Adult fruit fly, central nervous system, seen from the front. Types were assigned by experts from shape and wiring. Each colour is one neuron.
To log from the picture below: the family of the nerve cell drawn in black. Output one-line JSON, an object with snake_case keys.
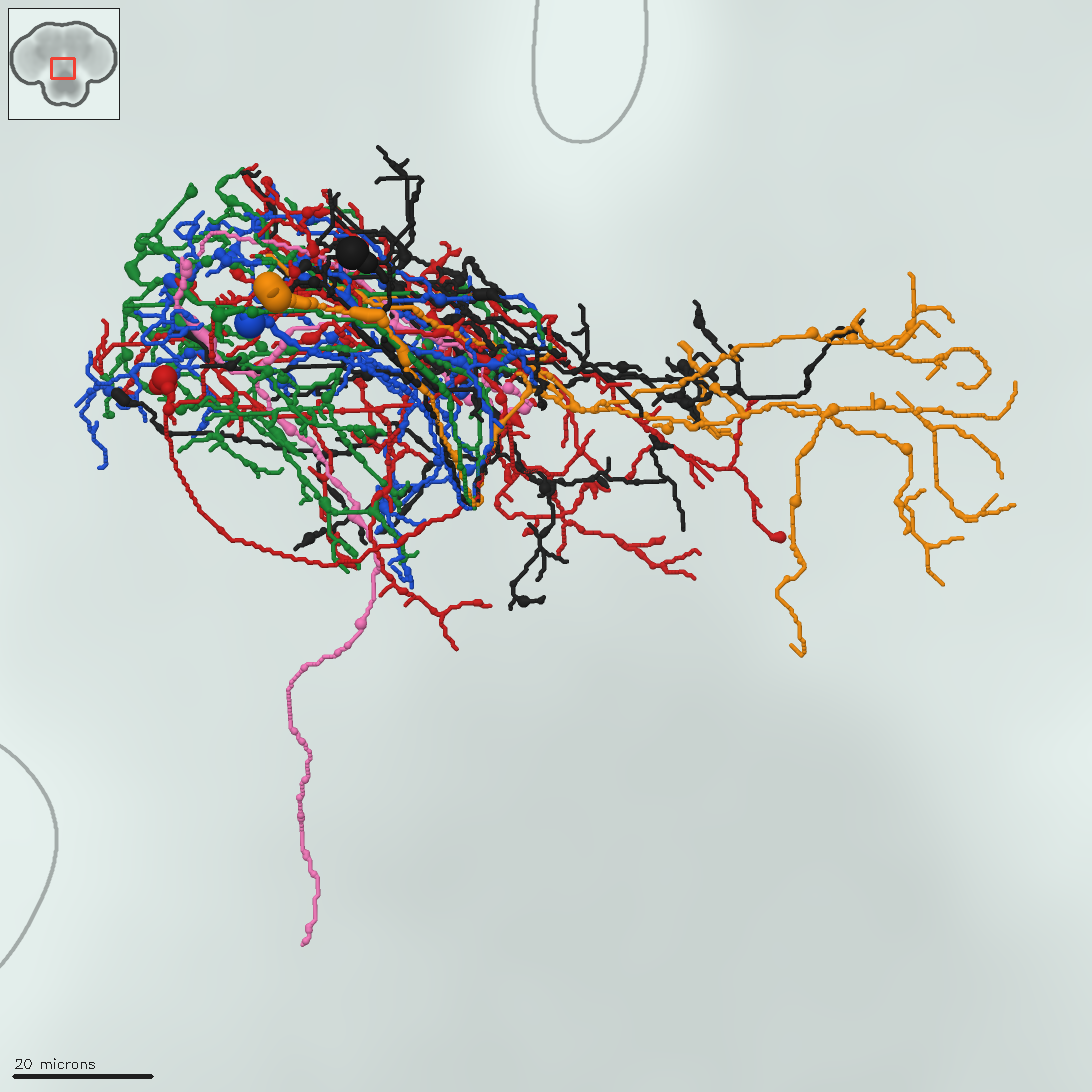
{"family": "hemilineage TRdm"}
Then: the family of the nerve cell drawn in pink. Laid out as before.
{"family": "class gustatory"}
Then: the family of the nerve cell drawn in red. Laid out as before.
{"family": "hemilineage TRdm"}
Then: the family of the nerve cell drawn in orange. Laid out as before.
{"family": "hemilineage TRdm"}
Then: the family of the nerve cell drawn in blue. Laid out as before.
{"family": "hemilineage TRdm"}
